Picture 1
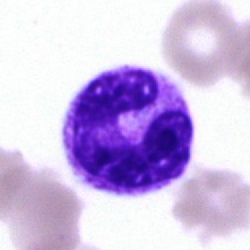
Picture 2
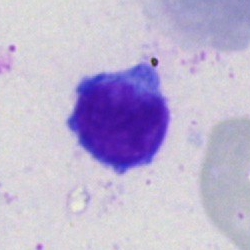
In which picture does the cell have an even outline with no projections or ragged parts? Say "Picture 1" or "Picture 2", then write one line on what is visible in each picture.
Picture 1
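In picture 1: The cell has a round outline with a smooth edge.
In picture 2: A small blunt bulge projects from the left edge of the cell.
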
